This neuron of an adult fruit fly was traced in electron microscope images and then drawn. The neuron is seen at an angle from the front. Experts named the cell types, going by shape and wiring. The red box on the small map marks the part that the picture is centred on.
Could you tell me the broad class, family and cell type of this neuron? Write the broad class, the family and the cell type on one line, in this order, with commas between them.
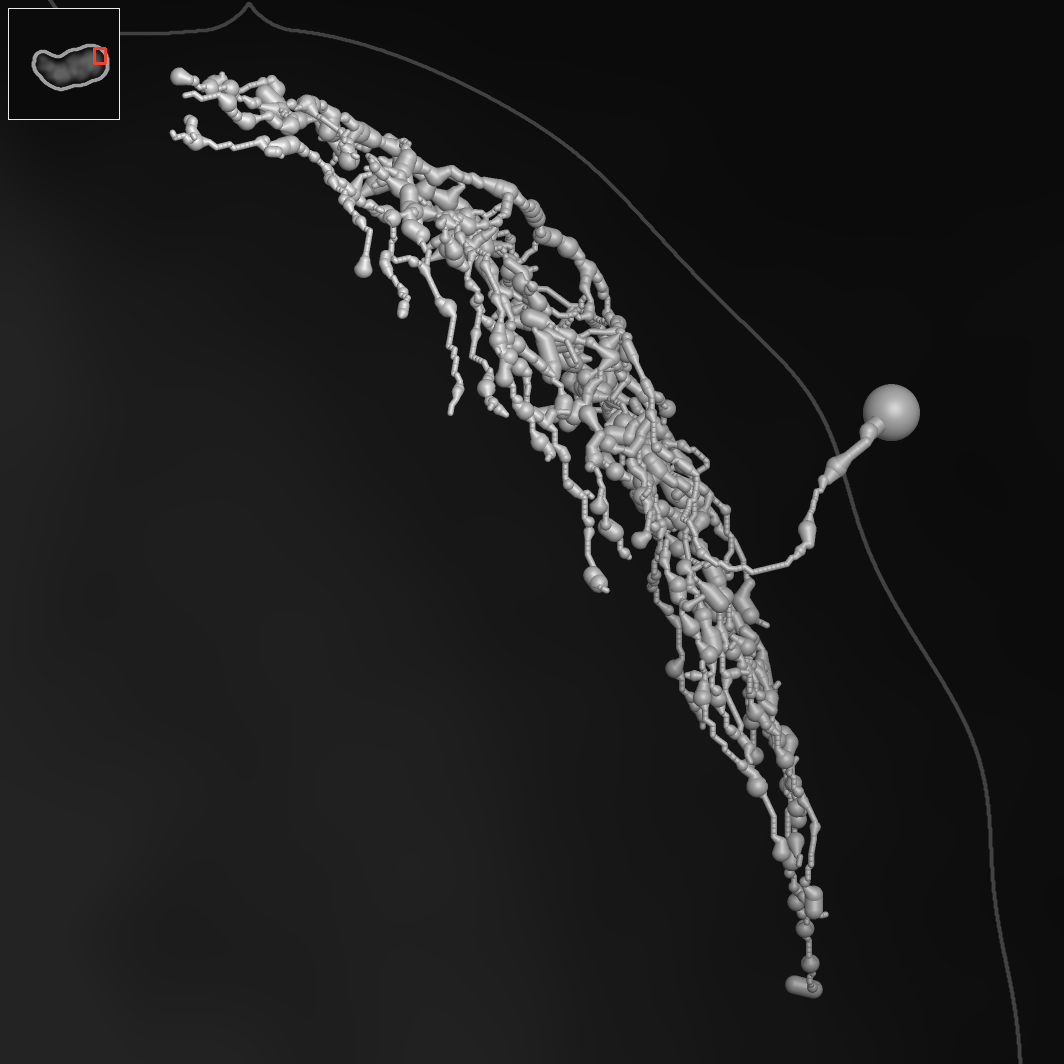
optic-lobe intrinsic neuron, Dm, Dm18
